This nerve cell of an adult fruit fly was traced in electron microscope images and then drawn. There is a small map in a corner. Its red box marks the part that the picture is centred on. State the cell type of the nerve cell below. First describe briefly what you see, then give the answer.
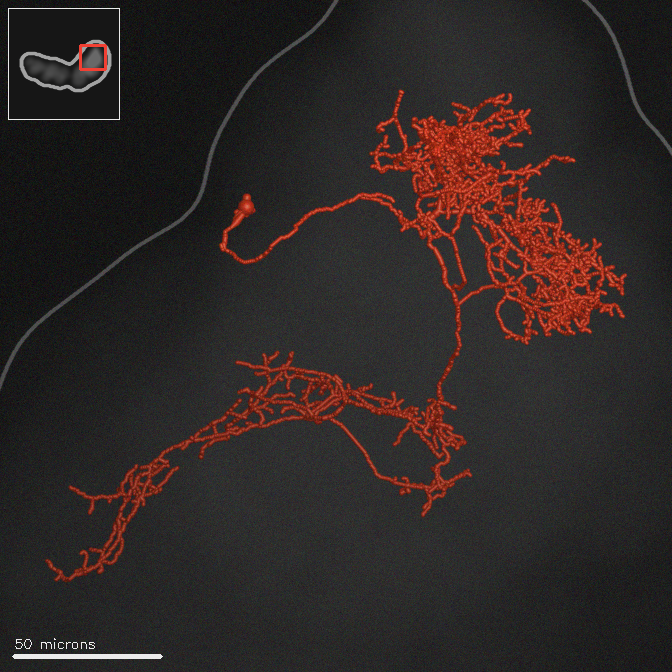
From left to right in the picture it spans about 200 microns. More than a hundred branch ends can be seen. Its broad class is central-brain intrinsic neuron. Its cell type is LHPV10d1.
